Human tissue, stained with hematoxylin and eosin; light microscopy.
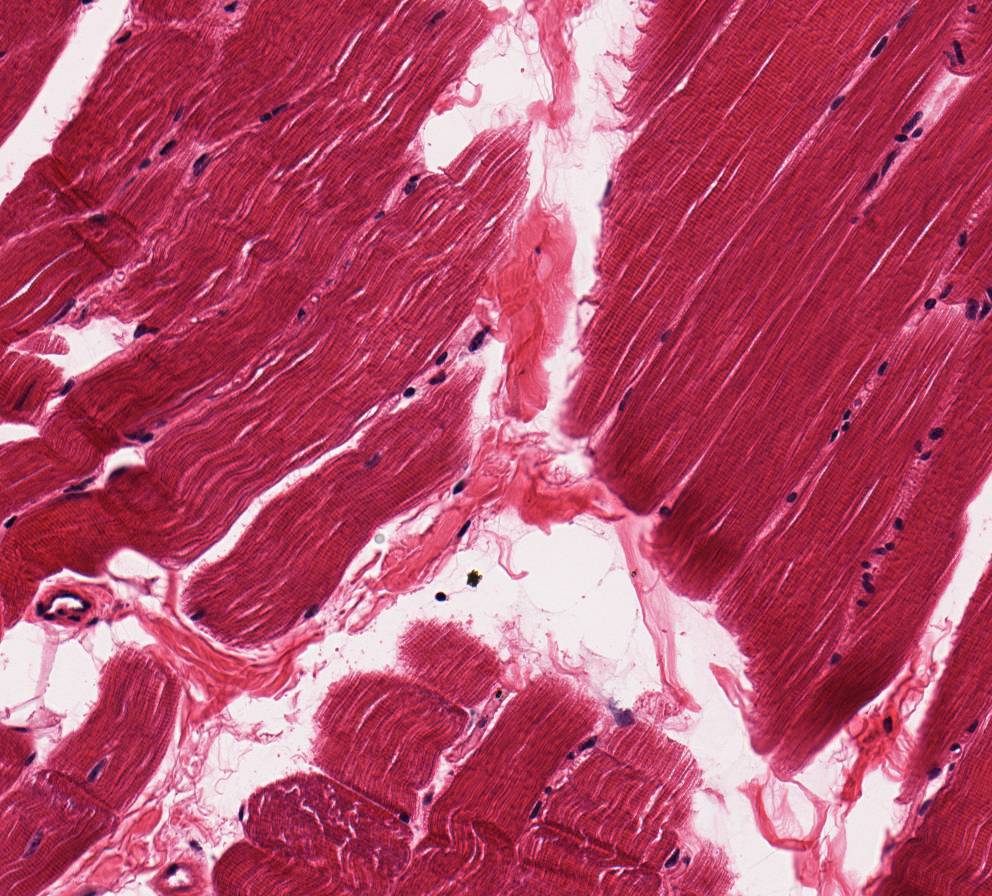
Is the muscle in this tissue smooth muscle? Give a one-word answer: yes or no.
No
